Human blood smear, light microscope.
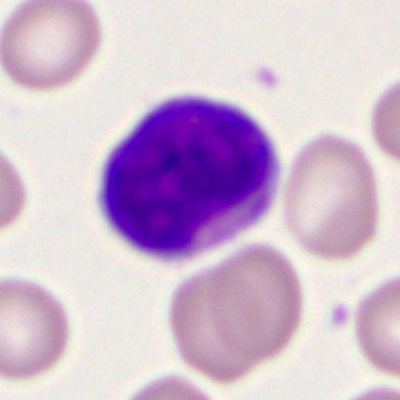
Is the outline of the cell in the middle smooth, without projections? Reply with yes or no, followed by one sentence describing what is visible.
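Yes. The cell has a smooth, roughly round outline.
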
